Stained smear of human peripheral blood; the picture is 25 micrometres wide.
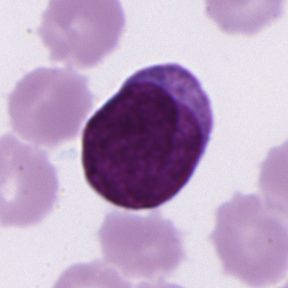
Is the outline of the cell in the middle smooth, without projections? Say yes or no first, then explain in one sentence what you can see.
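Yes. The cell has a smooth, rounded-oval outline.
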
